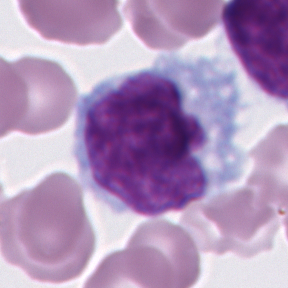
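Hairy cell, the central cell of this stained peripheral blood smear. Taken point by point, its border is irregular and slightly frayed rather than smooth, and its nucleus has an irregular outline with a notch on the right side. Its cytoplasm holds many small clear vacuoles, most plainly in the upper right, but no distinct coloured granules.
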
